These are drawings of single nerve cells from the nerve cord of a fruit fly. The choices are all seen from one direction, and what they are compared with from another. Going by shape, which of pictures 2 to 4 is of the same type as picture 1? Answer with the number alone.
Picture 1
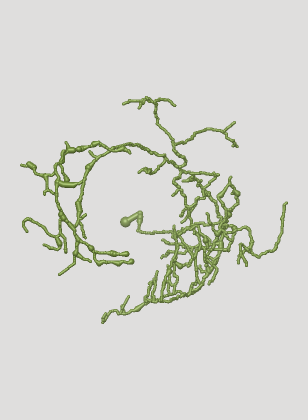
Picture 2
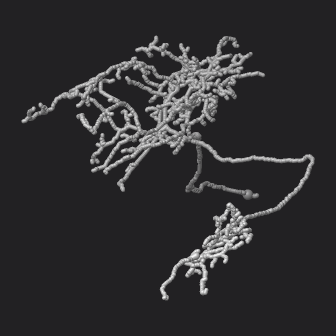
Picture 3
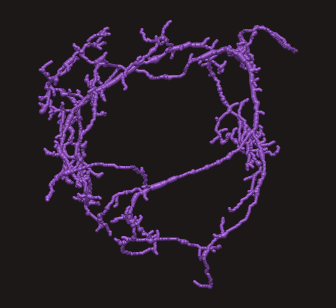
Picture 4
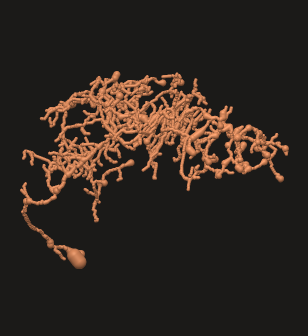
4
